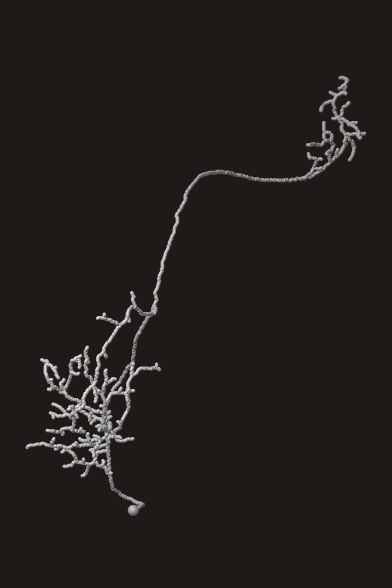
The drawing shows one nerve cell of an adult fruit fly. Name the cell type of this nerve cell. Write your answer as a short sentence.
The cell type is CB1379.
